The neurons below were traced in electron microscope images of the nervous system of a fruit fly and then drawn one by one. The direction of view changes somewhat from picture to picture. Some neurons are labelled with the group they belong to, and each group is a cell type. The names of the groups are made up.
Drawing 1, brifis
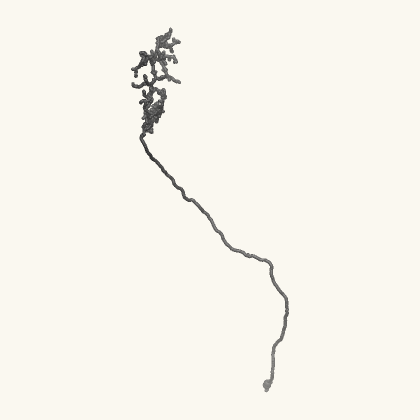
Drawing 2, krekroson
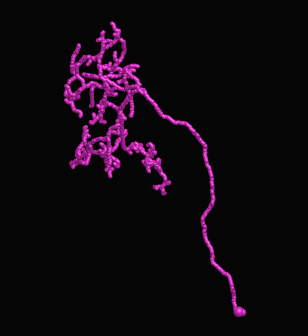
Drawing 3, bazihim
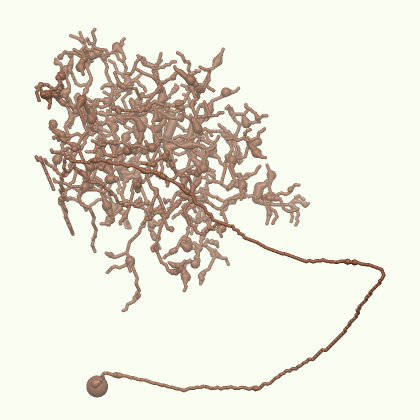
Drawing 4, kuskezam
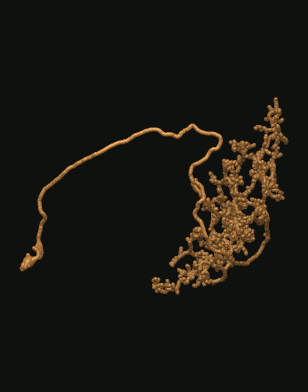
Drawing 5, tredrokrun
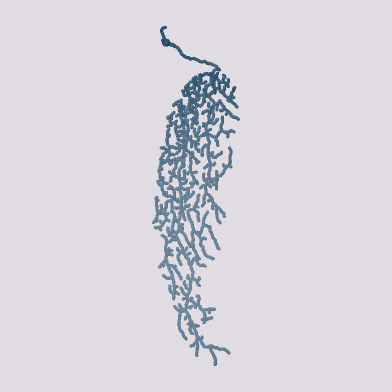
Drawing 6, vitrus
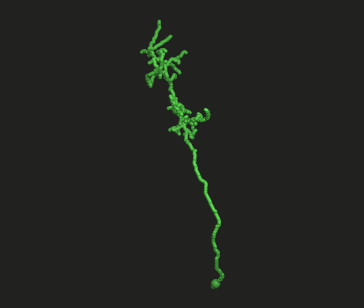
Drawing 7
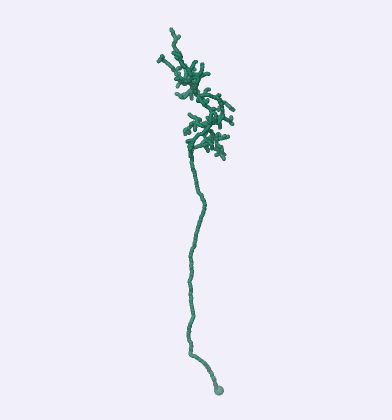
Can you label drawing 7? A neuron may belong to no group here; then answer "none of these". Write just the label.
vitrus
